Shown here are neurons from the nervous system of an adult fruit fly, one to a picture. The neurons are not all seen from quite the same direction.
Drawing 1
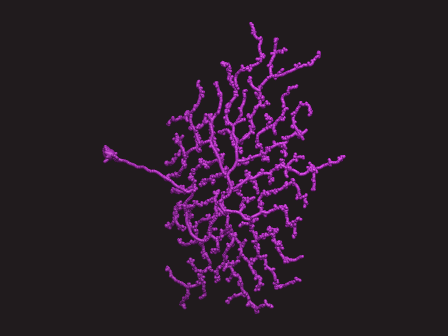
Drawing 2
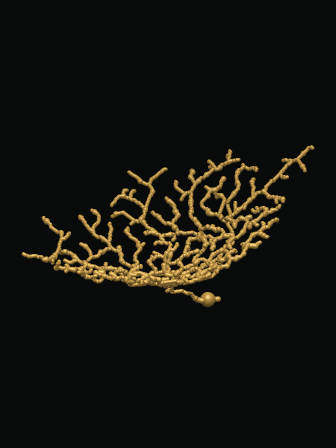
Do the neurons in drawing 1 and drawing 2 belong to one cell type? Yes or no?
yes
